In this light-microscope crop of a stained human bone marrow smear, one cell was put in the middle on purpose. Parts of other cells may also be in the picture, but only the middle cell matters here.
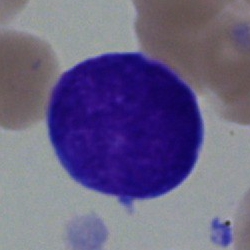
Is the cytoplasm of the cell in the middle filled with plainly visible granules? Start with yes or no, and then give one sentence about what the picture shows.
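No. No granules are visible in the cell.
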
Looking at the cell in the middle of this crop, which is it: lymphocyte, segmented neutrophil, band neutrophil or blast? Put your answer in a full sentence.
The crop centres on a single cell, and that cell is a blast.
